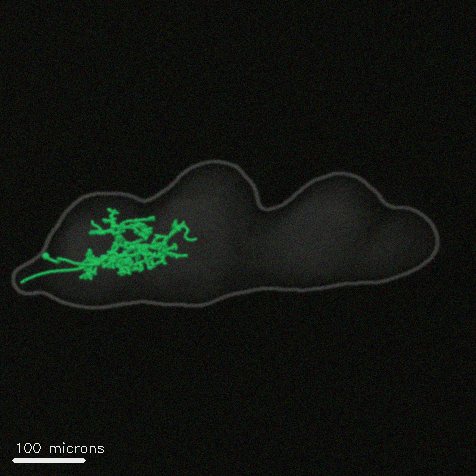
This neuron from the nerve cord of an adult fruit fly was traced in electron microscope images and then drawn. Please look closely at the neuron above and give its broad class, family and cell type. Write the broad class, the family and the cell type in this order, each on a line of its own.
ascending neuron
hemilineage 08B
AN08B048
